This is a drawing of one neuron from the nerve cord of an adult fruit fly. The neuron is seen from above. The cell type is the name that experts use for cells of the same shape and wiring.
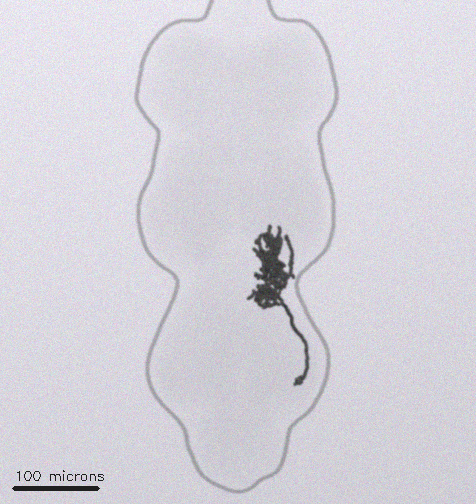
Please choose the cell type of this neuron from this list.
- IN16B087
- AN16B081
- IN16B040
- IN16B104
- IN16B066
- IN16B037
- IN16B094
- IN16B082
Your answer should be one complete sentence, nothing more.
This neuron is of the type IN16B087.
